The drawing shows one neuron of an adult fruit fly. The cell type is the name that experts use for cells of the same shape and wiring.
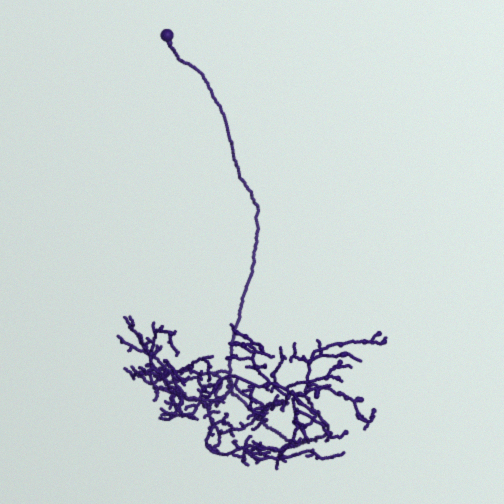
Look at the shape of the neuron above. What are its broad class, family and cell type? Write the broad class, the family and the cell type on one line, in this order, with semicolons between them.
central-brain intrinsic neuron; hemilineage VLPp1; AVLP558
